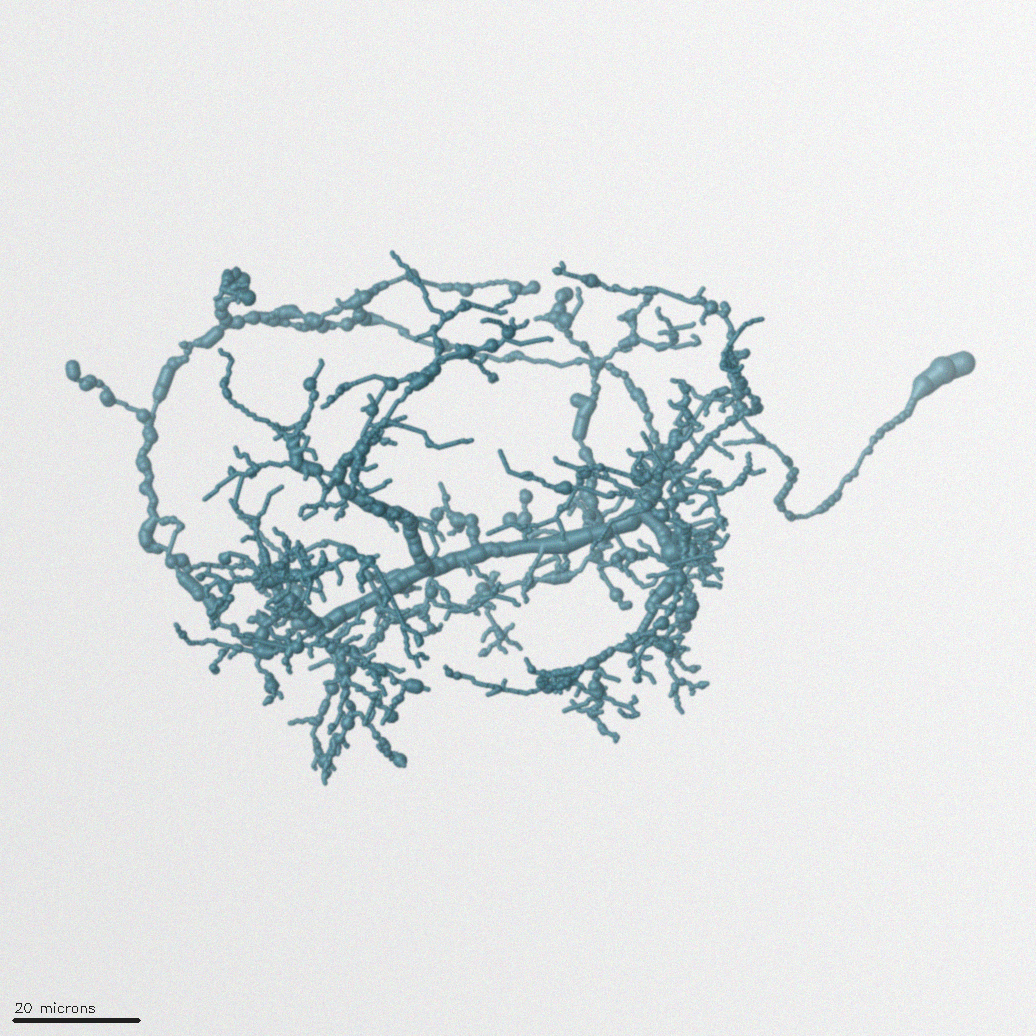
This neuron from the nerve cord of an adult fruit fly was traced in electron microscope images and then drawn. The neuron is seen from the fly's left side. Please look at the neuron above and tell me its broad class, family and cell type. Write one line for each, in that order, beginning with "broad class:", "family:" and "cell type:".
broad class: nerve-cord intrinsic neuron
family: hemilineage 03A
cell type: IN03A020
